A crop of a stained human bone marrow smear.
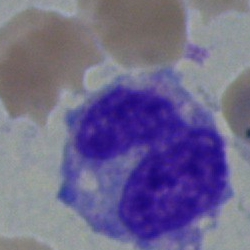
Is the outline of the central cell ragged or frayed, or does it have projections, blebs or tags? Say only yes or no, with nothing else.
Yes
